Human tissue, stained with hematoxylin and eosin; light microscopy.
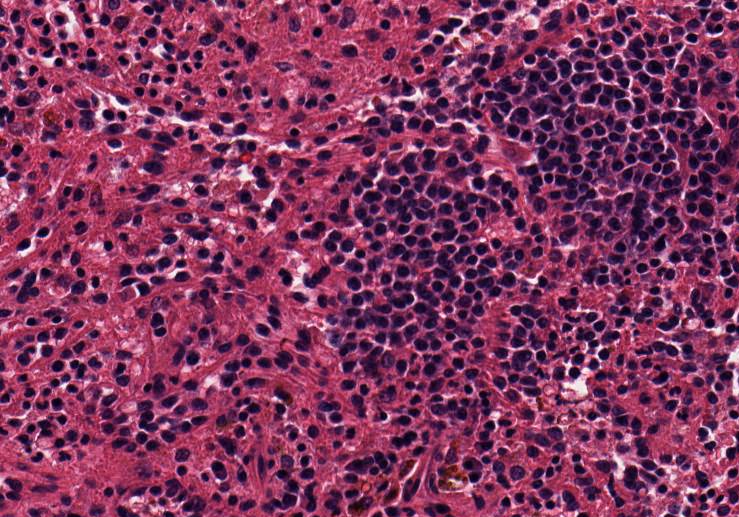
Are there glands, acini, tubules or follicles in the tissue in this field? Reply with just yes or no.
No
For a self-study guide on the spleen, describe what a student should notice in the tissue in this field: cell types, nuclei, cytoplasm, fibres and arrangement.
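Small, darkly staining round nuclei pack tightly across the centre and upper right of the field. These central cells have very little cytoplasm. The left side is looser and pinker, with round and elongated nuclei scattered through a pink fibrillar background. A few clumps of golden-brown granular pigment occur, most noticeably near the bottom centre.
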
